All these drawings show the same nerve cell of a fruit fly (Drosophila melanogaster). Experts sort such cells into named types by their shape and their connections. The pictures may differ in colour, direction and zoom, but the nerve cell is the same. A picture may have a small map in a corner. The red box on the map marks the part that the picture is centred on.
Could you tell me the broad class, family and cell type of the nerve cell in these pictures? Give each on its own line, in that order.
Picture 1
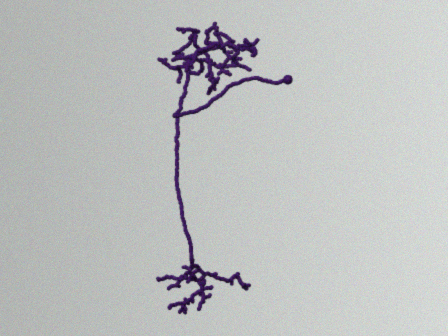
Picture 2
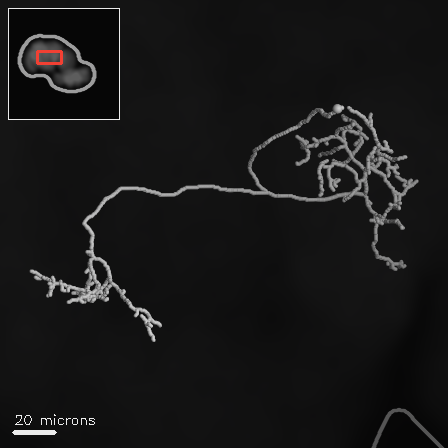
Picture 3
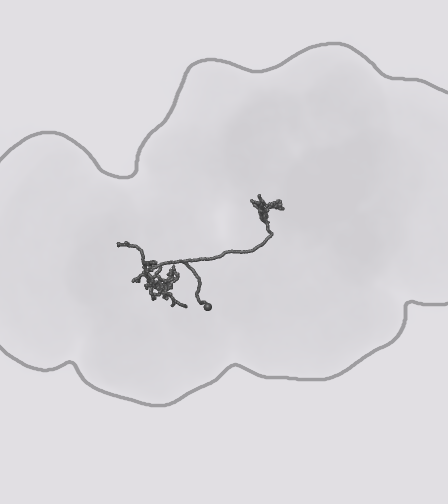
central-brain intrinsic neuron
hemilineage VLPp2
CB4101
